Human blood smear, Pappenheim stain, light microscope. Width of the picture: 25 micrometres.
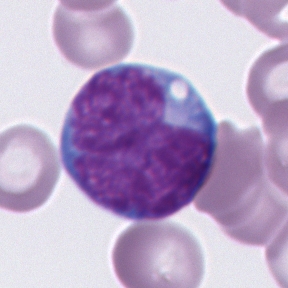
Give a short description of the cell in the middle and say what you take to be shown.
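See how the nucleus fills most of the cell, with an indent on its upper right side. The cytoplasm is just a thin blue rim around it, and in its upper right part sits one small, round, clear vacuole. This cell is a myeloblast.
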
